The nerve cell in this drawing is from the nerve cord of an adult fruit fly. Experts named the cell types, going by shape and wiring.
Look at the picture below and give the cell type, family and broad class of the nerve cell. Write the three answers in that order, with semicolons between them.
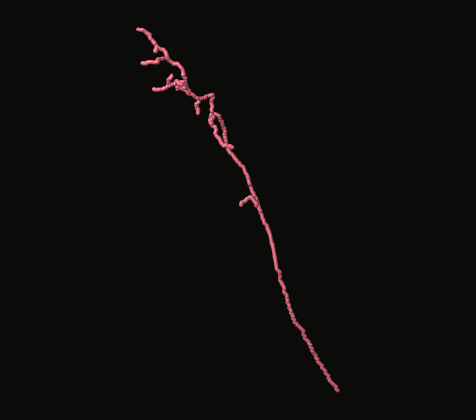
DNge086; hemilineage LB6; descending neuron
